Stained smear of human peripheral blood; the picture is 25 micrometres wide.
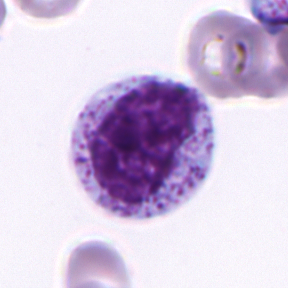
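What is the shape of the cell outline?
Round, with a smooth edge.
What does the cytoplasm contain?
Many fine purple granules scattered throughout it, and no vacuoles.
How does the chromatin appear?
Dark purple and coarsely clumped.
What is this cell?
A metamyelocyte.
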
